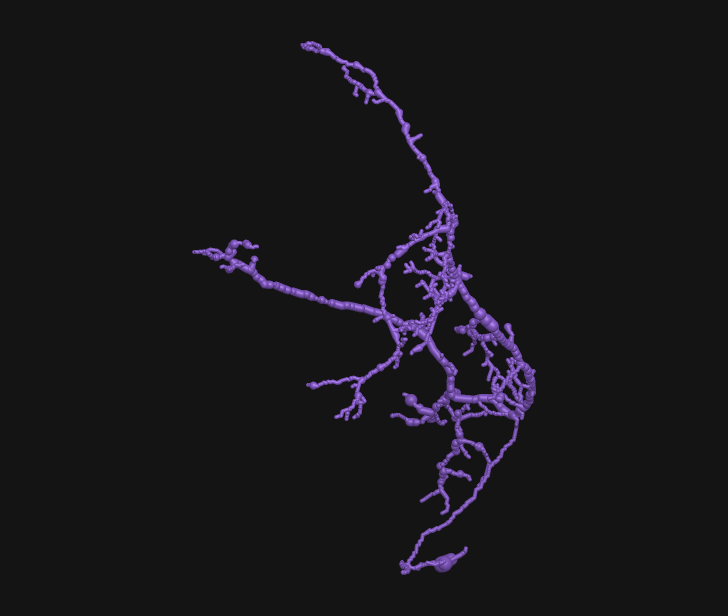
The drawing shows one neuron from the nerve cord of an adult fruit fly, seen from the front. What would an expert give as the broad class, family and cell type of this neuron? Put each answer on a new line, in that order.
nerve-cord intrinsic neuron
hemilineage 13A
IN13A022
